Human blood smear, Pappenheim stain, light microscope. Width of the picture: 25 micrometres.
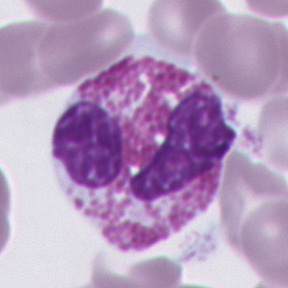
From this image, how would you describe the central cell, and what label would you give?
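Look first at the nucleus: it is divided into two large lobes, one on the left of the cell and one on the right. Neither lobe shows any visible nucleoli. Now follow the granules; they fill the cytoplasm all the way around the nucleus, even in the space between the two lobes. The outline is roughly round. This is an eosinophil.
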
